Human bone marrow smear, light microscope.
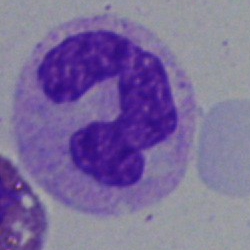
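Band neutrophil, the central cell. Item one, the outline: round and smooth. Item two, the nucleus: a single curved band bent into a C, open side facing left. Item three, the chromatin: coarse, clumped, dark purple. Item four, the cytoplasm: free of vacuoles.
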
